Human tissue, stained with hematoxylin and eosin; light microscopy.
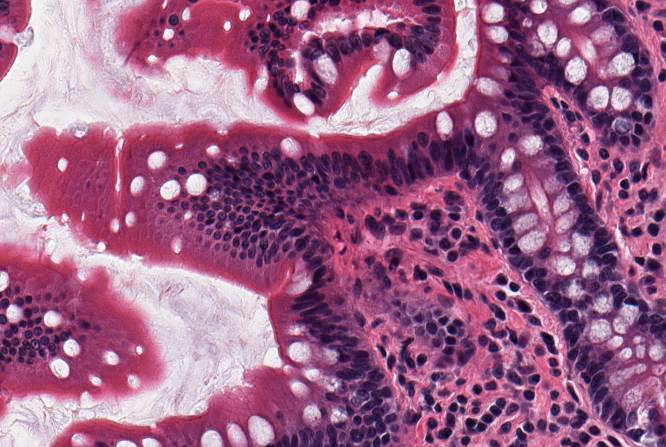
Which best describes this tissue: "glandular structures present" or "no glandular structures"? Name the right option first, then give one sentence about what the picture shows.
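Glandular structures present. Along the right edge, tubular glands run obliquely and are lined by cells crowded with many goblet cells.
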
